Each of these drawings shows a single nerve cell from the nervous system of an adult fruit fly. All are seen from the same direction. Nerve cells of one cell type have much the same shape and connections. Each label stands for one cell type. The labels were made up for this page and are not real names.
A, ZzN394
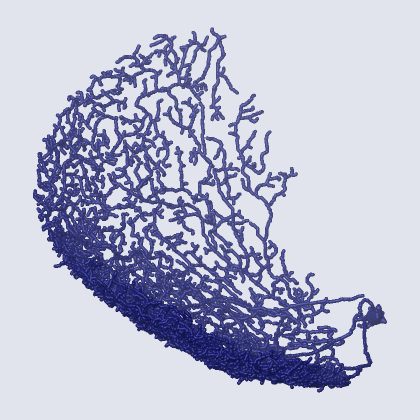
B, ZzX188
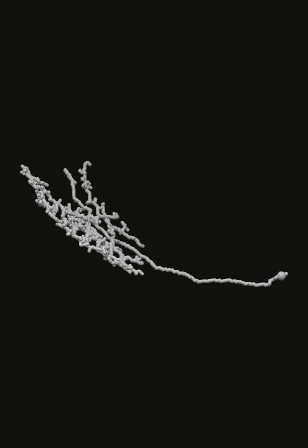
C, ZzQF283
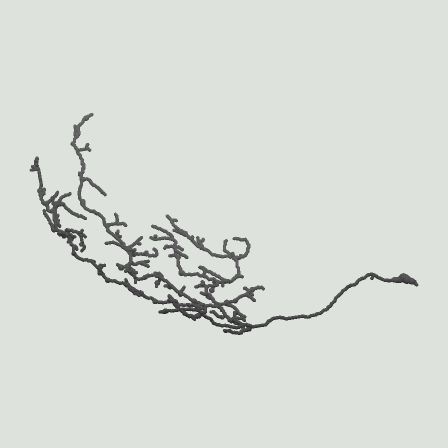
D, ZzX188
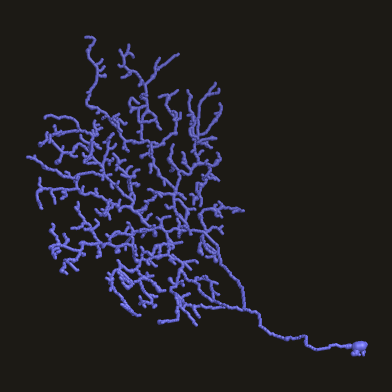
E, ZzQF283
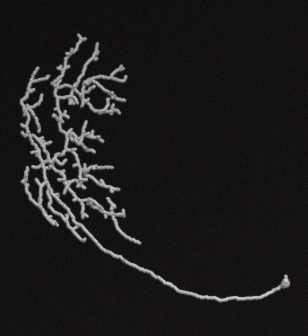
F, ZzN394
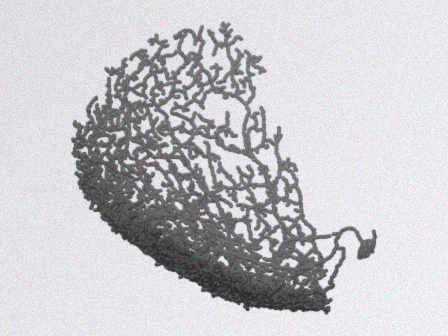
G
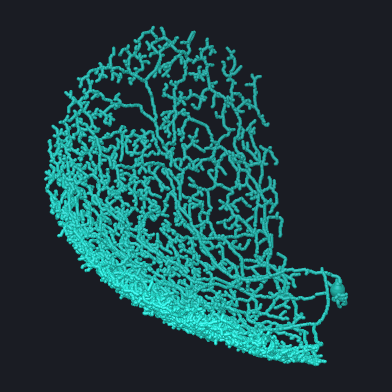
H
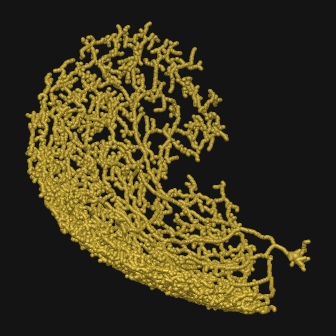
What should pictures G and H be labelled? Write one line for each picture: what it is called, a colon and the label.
G: ZzN394
H: ZzN394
